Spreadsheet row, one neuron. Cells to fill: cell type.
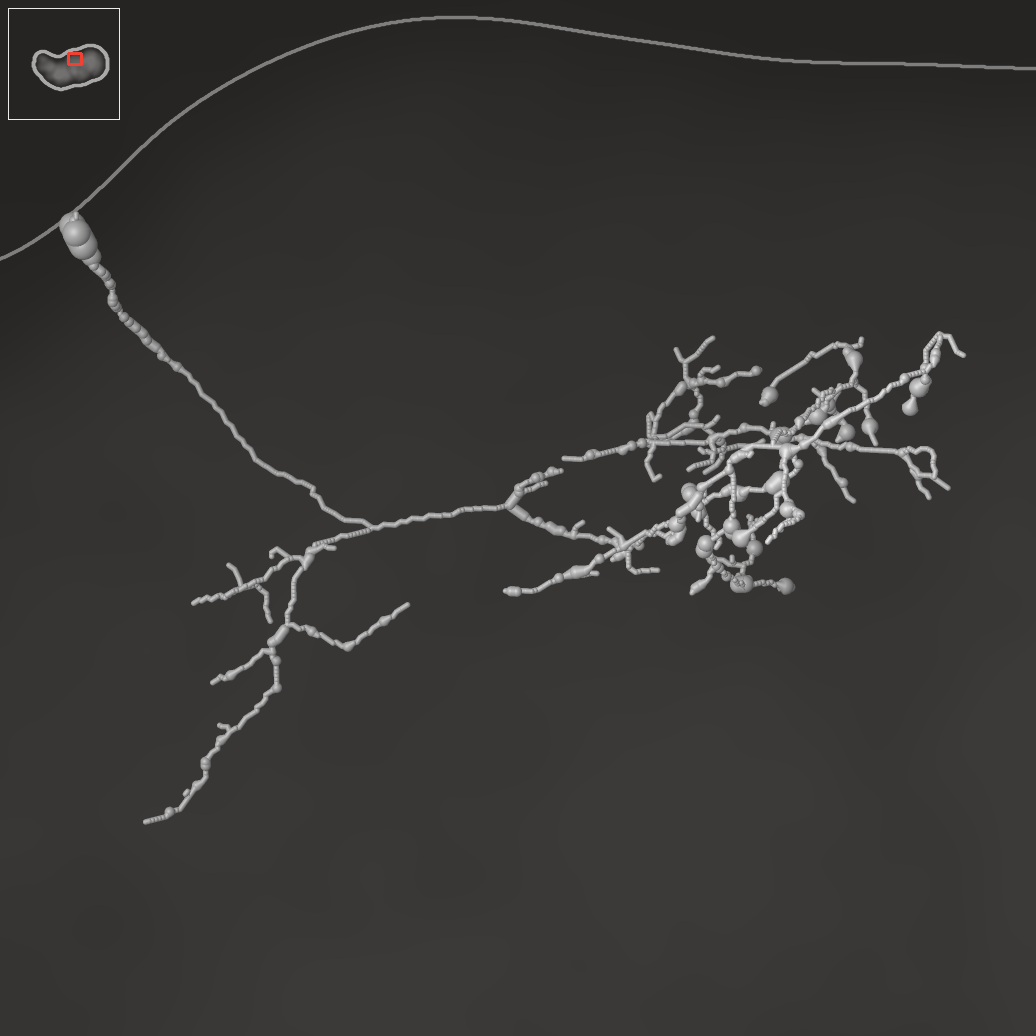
CB1220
